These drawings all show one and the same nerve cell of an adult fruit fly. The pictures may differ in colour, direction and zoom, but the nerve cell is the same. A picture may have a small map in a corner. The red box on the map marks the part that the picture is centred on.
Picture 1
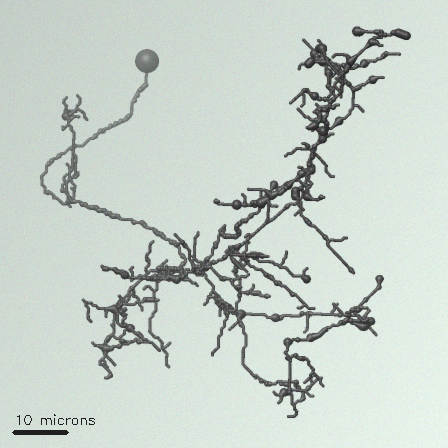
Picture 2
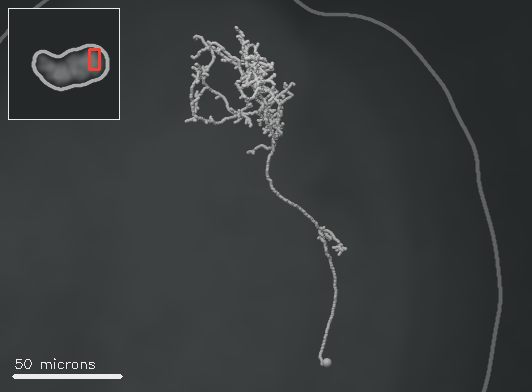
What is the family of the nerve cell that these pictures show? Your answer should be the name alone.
hemilineage LHa2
